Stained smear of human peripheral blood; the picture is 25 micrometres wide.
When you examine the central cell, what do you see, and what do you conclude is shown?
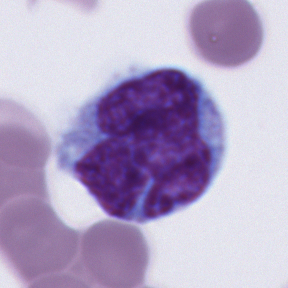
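About 14 micrometres across, the cell holds a nucleus of about 14 by 12 micrometres that fills about 80% of its area. A narrow pale cleft runs upward into the nucleus from its lower edge. Its chromatin is finely stranded and lacy rather than in coarse dense blocks. The pale greyish-blue cytoplasm forms a thin rim, widest on the left, with only fine, faint granules. This is a monocyte.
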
